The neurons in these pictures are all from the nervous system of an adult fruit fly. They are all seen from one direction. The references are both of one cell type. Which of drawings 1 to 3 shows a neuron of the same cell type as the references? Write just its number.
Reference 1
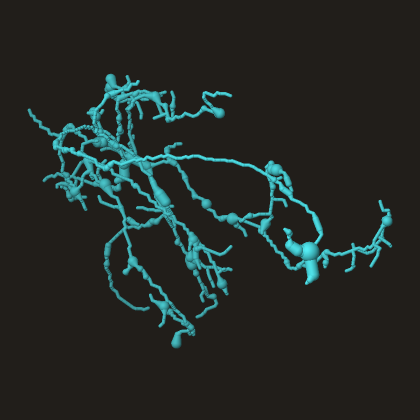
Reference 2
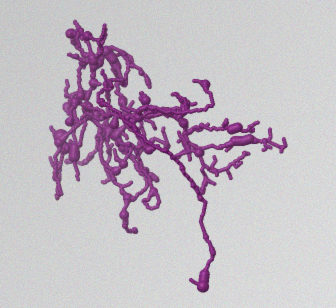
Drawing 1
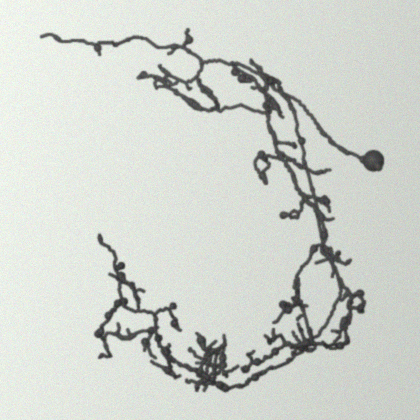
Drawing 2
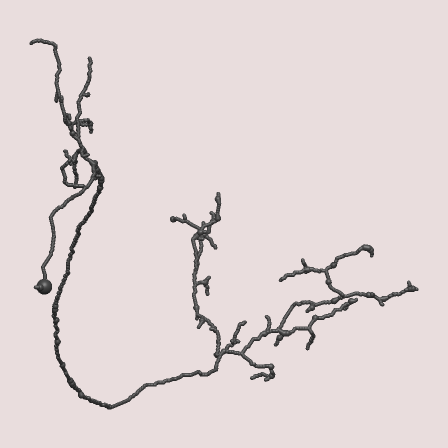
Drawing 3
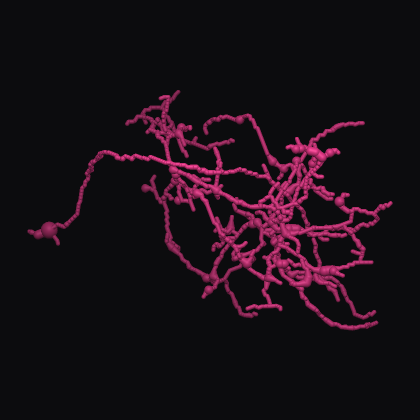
3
